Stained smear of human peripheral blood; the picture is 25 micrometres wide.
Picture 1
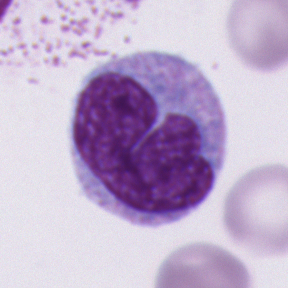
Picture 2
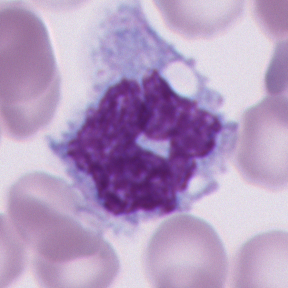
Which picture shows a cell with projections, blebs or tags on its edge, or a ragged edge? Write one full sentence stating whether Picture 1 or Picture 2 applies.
It is in Picture 2 that the cell has a rough outline.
